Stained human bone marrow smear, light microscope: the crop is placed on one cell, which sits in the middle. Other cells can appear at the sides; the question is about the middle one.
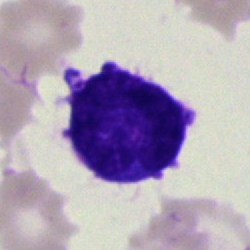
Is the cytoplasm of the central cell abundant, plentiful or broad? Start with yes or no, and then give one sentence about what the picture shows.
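No. Cytoplasm is scant, with no broad rim set apart from the nucleus.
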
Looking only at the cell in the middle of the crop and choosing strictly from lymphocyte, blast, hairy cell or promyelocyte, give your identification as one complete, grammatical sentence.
Positioned in the middle of the crop is a blast.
